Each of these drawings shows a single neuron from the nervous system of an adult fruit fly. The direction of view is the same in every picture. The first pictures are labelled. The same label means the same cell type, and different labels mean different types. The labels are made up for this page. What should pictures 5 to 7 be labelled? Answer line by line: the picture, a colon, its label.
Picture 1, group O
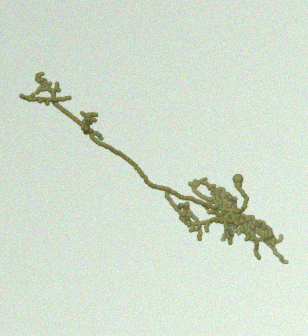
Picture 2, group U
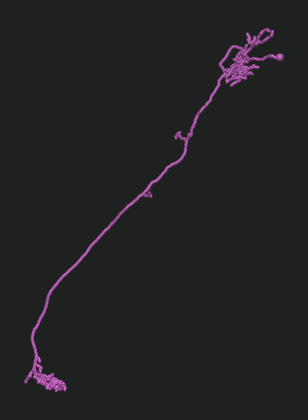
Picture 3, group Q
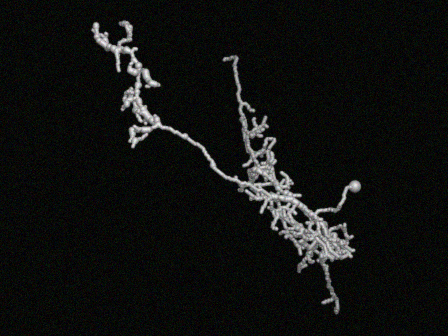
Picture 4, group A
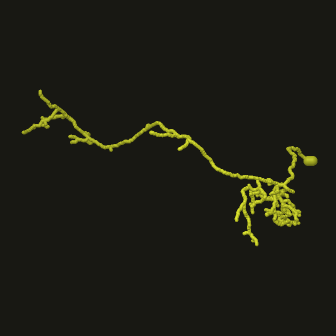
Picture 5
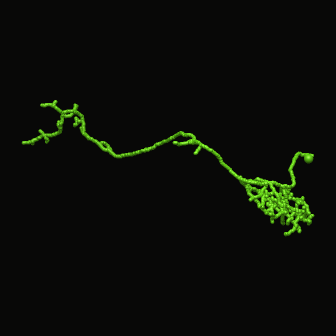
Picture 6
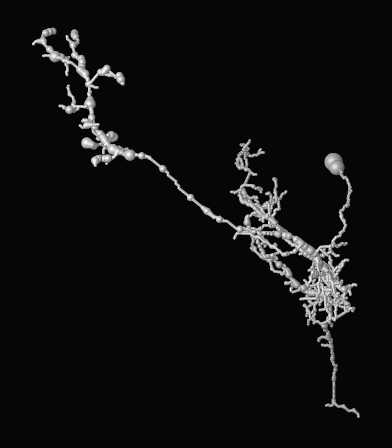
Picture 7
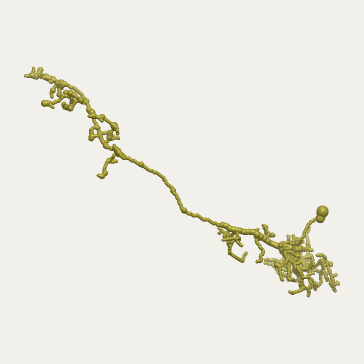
5: group A
6: group Q
7: group O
